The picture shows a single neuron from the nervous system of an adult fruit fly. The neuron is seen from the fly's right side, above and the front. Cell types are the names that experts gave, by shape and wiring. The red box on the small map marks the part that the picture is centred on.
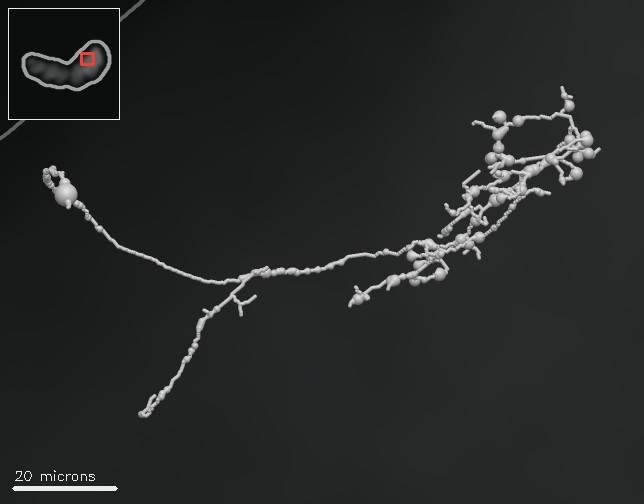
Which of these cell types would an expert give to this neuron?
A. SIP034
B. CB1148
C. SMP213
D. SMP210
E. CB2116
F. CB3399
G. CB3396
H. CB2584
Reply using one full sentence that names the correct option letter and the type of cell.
The kind of cell the neuron is, CB2584, is given in option H.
